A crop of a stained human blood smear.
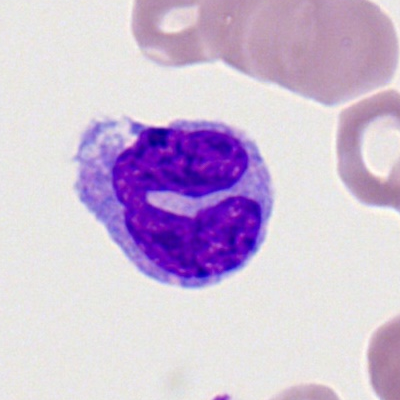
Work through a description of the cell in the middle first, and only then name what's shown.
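The nucleus contains no visible nucleoli. The cytoplasm is pale greyish-blue and lacks coarse or brightly coloured granules. The cell outline is irregular, with a frayed, ruffled edge at the upper left. The cell is a monocyte.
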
